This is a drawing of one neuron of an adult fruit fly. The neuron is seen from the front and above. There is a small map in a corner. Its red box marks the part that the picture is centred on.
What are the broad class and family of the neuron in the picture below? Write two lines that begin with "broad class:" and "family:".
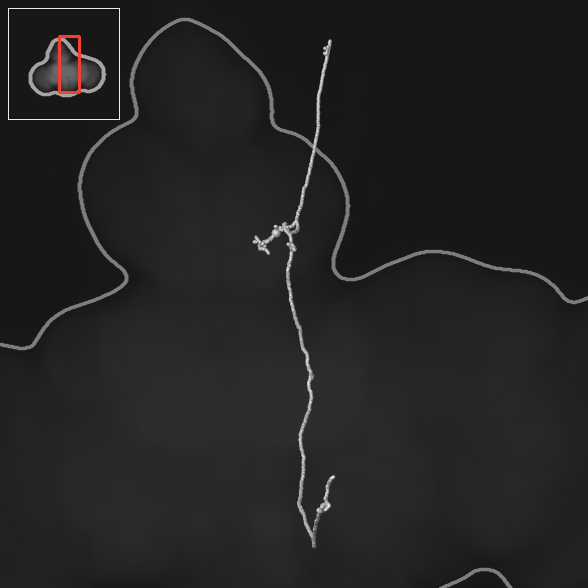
broad class: sensory neuron ascending to the brain
family: class mechanosensory proprioceptive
